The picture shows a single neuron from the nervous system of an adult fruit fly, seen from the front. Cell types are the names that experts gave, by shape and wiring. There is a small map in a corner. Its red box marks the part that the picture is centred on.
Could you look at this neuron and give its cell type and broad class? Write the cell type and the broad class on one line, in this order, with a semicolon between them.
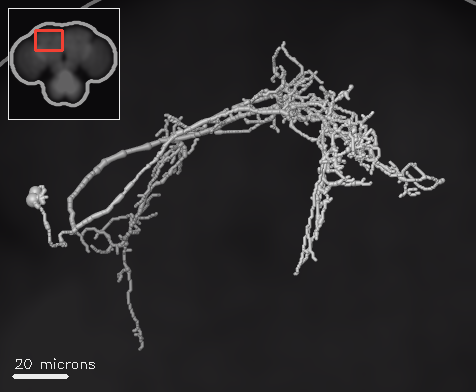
SIP018; central-brain intrinsic neuron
